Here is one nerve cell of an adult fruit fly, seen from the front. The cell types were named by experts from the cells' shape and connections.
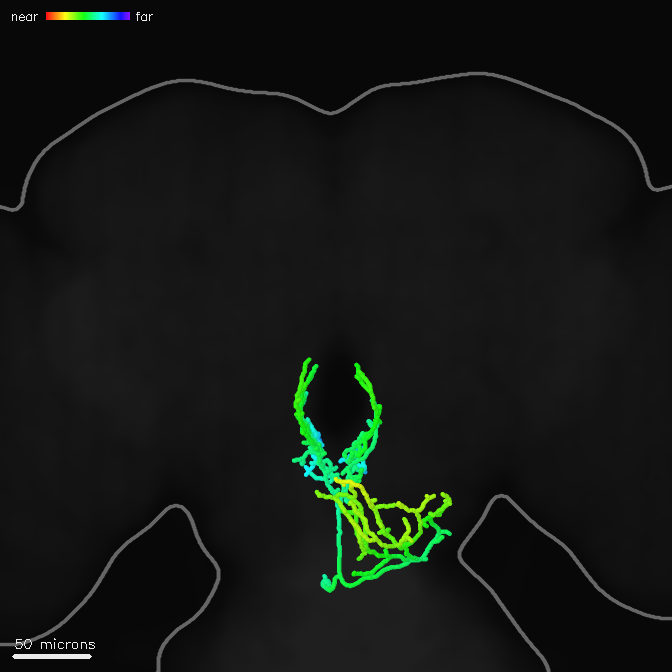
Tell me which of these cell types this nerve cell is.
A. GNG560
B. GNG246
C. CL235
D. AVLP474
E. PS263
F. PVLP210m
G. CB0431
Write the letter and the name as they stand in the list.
A. GNG560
